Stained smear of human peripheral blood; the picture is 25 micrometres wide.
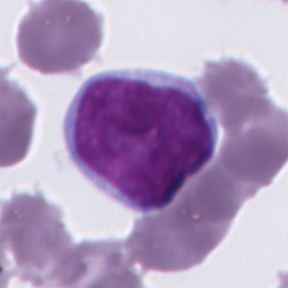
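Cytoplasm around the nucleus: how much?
Only a narrow rim.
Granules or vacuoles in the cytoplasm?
Neither seen.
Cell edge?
Smooth, no surface projections.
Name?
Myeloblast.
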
